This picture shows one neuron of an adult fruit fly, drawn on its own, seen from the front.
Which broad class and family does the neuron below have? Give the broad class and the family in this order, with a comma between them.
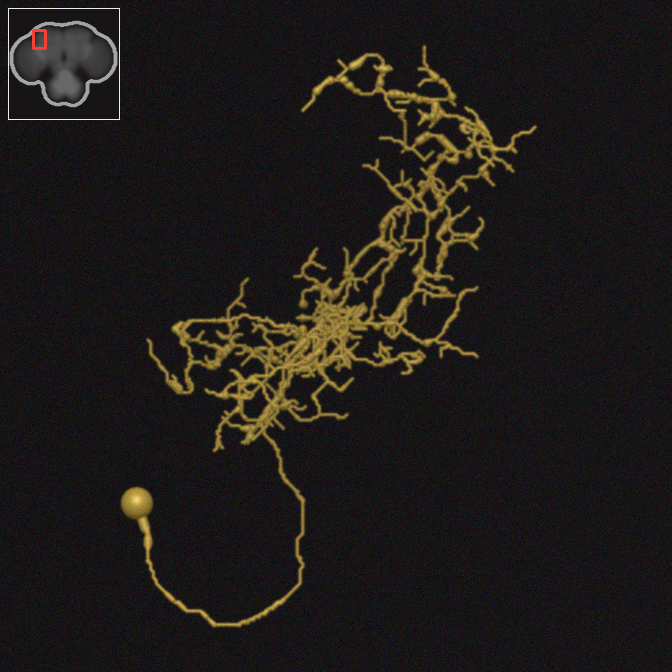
central-brain intrinsic neuron, hemilineage SLPpl3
